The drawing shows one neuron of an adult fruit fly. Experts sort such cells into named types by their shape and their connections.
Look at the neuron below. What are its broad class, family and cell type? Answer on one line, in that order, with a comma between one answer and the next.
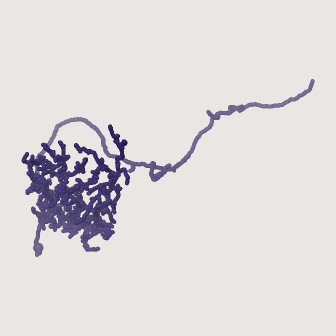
visual projection neuron, LoVP, LoVP32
